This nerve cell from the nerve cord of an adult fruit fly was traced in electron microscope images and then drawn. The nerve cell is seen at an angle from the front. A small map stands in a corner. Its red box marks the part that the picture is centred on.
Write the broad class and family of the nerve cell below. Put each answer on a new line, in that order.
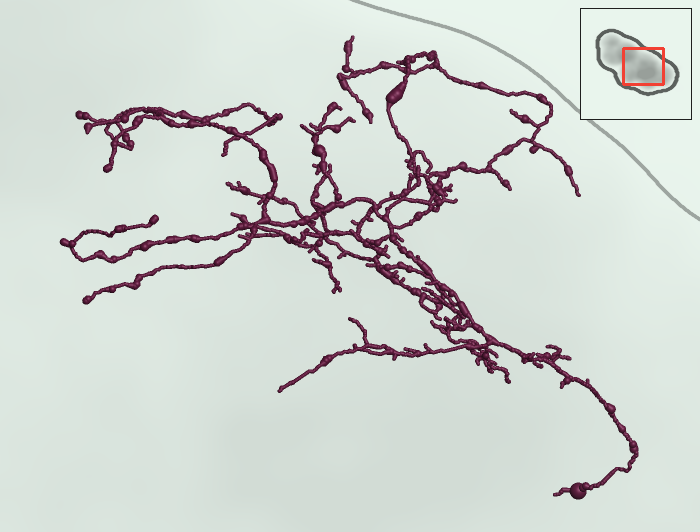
nerve-cord intrinsic neuron
hemilineage 12A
